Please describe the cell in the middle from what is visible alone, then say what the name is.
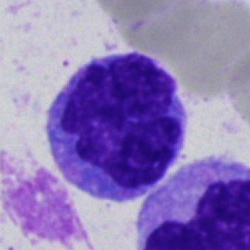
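The nucleus occupies most of the cell and has an irregular, lumpy outline marked by several shallow notches. Its chromatin is dark purple and densely packed. The cytoplasm forms a rim that is widest on the lower left side of the cell. This cell is a monocyte.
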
